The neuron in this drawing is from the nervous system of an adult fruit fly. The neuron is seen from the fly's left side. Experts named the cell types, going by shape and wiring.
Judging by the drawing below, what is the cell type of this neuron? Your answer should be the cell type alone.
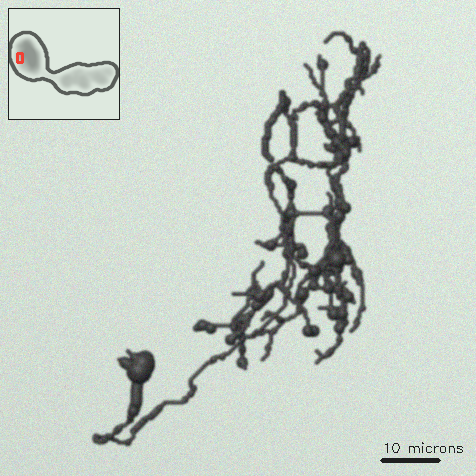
CB1048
